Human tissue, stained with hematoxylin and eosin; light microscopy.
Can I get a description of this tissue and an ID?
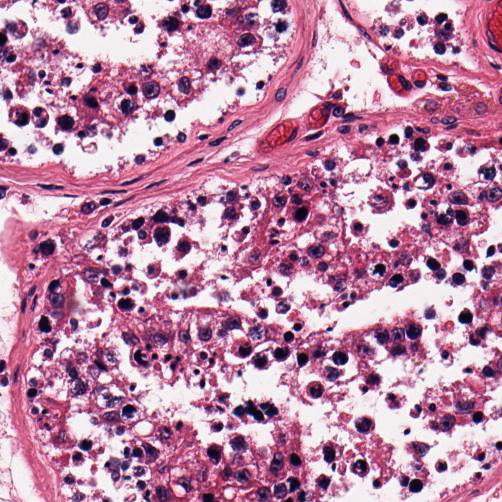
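Thin pink fibrous bands separate rounded tubular units, the largest filling the lower and central part. Each has a thin eosinophilic wall lined outside by flattened, spindle-shaped nuclei. Within, many small, round, very dark, dense nuclei lie among cells with pale pink, wispy cytoplasm, separated by many white clear spaces. The tissue is testis.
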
